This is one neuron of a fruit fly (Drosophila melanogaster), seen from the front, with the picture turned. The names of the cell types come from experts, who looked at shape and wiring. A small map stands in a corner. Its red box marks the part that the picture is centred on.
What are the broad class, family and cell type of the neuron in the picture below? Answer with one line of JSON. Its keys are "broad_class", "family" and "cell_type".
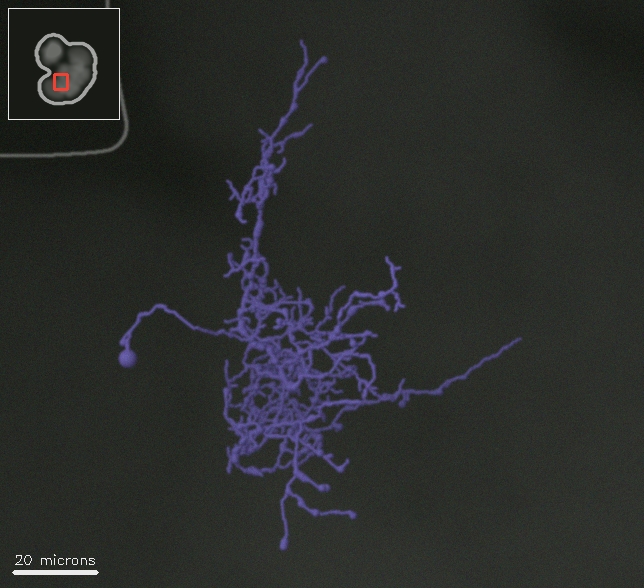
{"broad_class": "central-brain intrinsic neuron", "family": "hemilineage WEDa1", "cell_type": "CB1314"}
